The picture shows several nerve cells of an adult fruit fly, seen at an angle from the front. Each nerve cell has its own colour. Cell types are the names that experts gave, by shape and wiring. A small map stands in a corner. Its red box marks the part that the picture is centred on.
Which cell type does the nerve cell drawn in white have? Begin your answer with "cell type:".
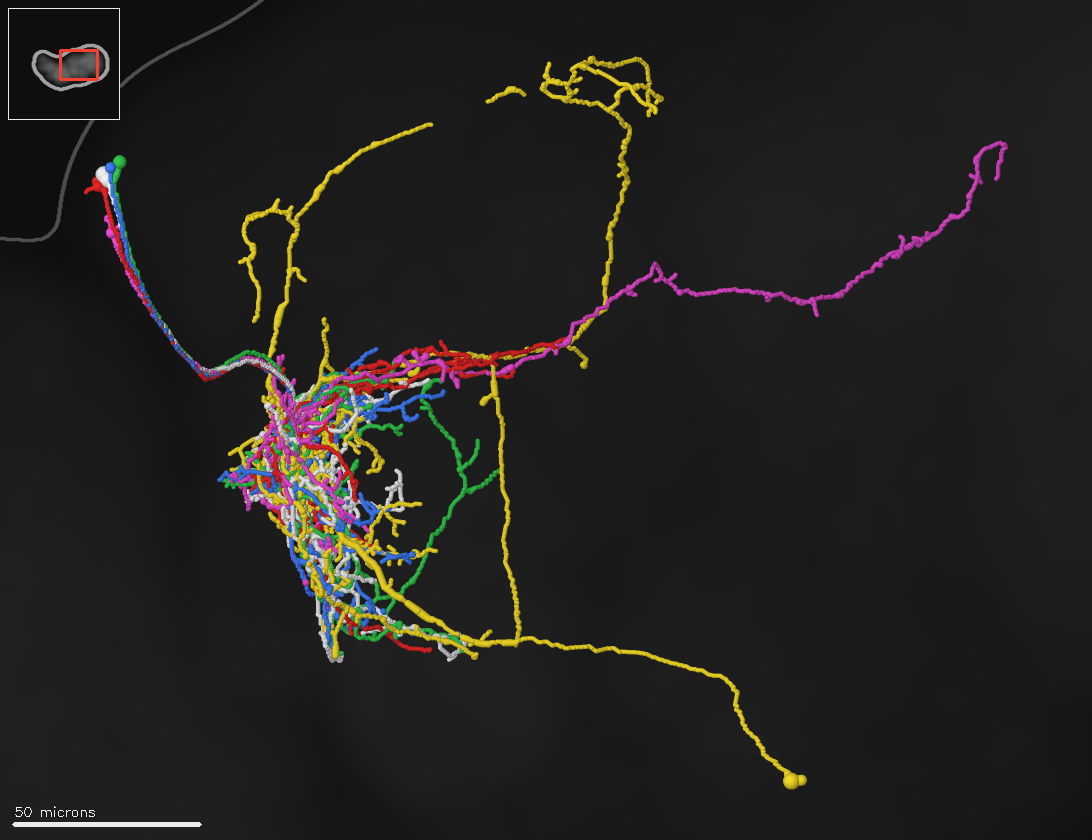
cell type: CB3734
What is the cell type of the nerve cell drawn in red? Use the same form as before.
cell type: PLP103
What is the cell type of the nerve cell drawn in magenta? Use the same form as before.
cell type: PLP111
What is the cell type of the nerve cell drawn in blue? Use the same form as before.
cell type: PLP100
